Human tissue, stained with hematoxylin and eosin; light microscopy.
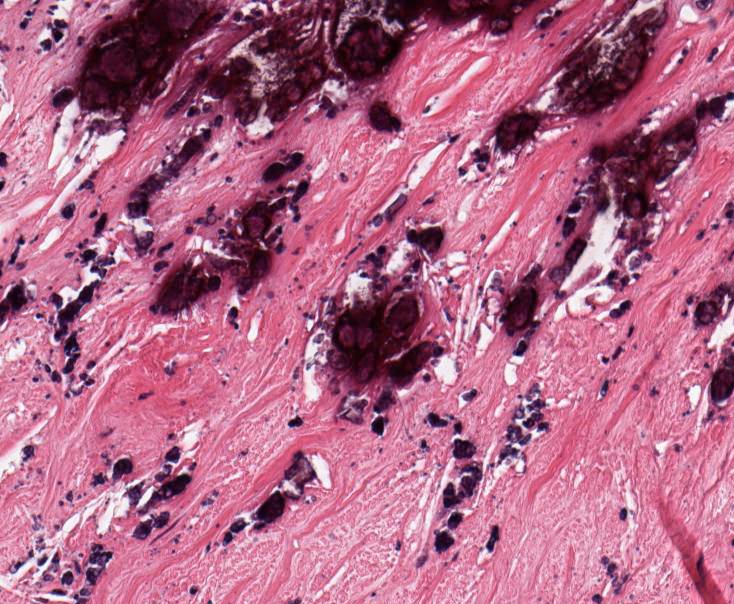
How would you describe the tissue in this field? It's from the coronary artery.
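Dense pink collagen fibres fill most of the field. Dark purple-black granular deposits lie in scattered clumps throughout; smaller fragmented deposits are strung in rows along the line of the fibres. Stromal nuclei: sparse, small, dark.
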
